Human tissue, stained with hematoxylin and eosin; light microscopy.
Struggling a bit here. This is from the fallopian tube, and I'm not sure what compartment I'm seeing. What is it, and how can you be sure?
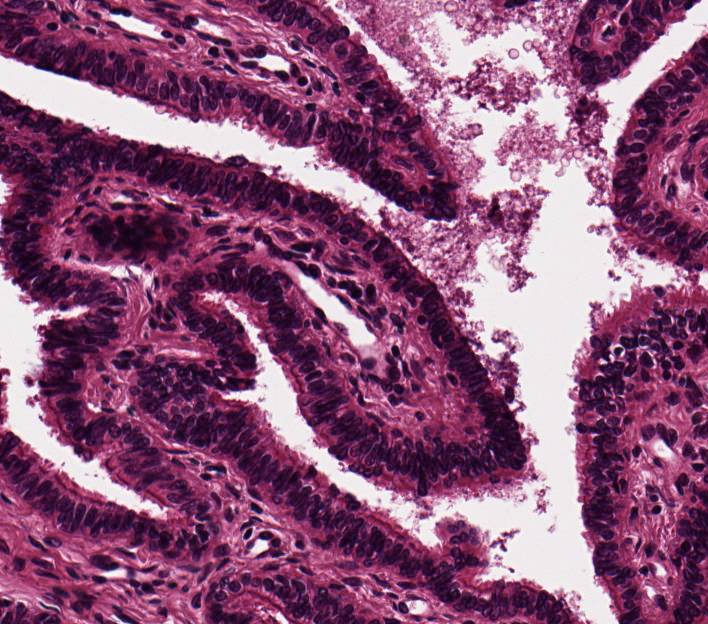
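Mucosa. Field: branching frond-like folds with stromal cores, separated by white clefts of empty space. Cores: pale pink loose connective tissue with scattered spindle-shaped nuclei. Lining nuclei elongated, dark, crowded, at different heights, long axes perpendicular to the fold surface; lining looks pseudostratified.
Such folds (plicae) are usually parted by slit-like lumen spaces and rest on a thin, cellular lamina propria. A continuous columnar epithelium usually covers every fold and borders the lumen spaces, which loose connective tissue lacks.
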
